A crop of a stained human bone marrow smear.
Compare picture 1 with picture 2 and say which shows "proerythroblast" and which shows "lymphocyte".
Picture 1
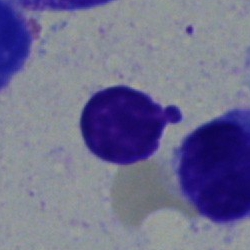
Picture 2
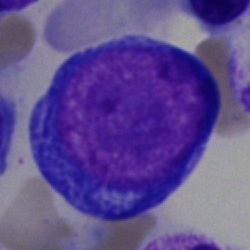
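Reading the two side by side, the lymphocyte is in picture 1 and the proerythroblast in picture 2. In the lymphocyte the cytoplasm is scant, so the dark nucleus occupies nearly the whole round cell and stains deep blue-purple throughout. One small round knob juts from its right side, and I find no granules or vacuoles.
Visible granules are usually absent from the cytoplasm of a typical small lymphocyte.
The proerythroblast's chromatin, by contrast, is finely stippled, without coarse dark clumps.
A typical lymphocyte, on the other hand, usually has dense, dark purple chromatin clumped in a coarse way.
Its cytoplasm stains deep blue, with the rim broadest at the lower left and a pale whitish patch along the bottom edge.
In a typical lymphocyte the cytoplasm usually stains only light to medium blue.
No granules show in the proerythroblast's cytoplasm either.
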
